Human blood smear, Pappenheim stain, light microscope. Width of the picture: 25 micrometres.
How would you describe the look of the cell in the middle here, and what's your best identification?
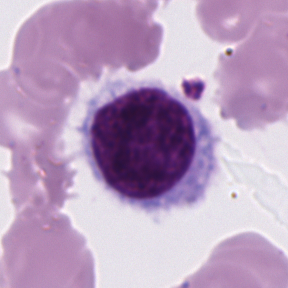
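Border ragged, with fine hair-like projections around its edge. Chromatin dark purple, densely stained throughout the nucleus. No distinct nucleoli can be seen. No coarse red-purple granules in the cytoplasm. Hairy cell.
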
